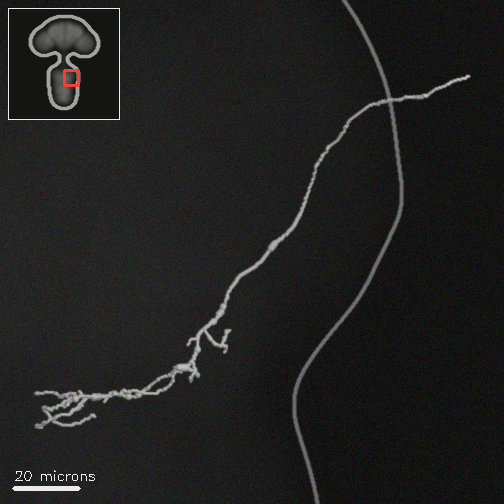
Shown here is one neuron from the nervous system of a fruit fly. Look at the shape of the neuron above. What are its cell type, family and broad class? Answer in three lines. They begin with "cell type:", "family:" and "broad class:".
cell type: WG3
family: class gustatory
broad class: sensory neuron entering the nerve cord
